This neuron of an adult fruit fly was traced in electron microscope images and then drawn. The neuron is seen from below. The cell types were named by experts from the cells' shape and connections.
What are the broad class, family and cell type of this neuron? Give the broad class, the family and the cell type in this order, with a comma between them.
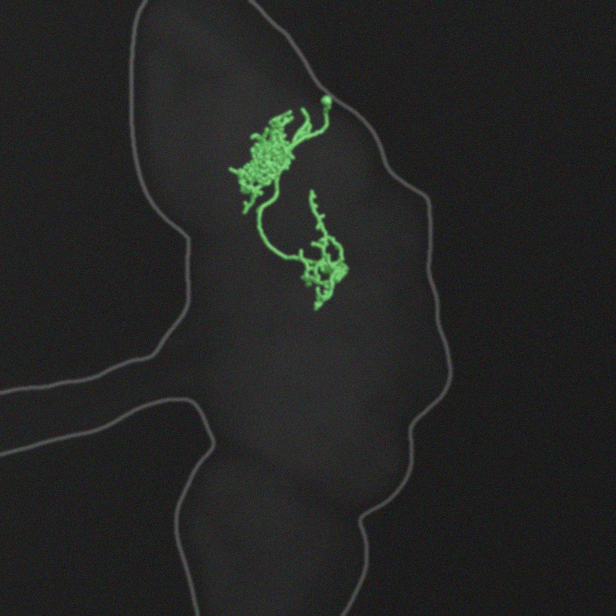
central-brain intrinsic neuron, hemilineage VLPd1, AVLP041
